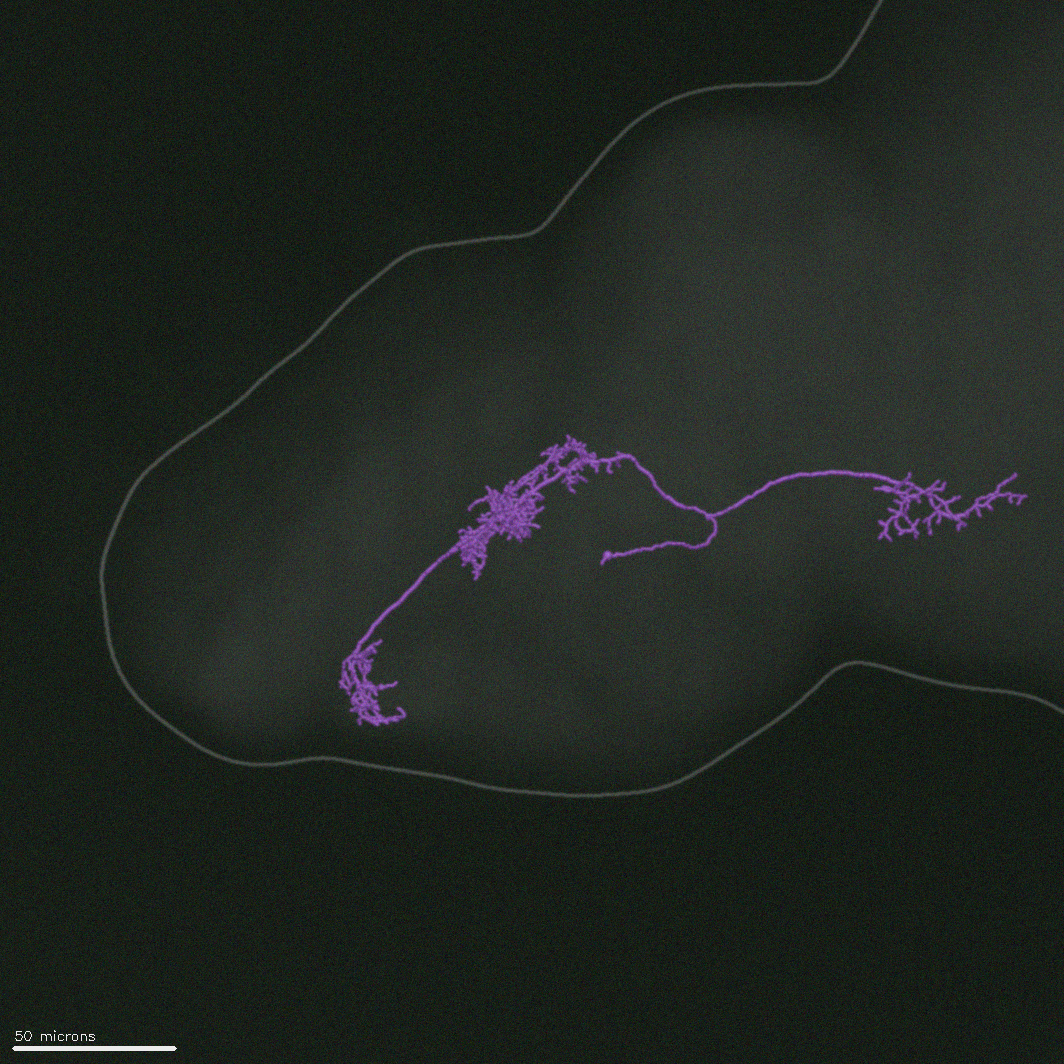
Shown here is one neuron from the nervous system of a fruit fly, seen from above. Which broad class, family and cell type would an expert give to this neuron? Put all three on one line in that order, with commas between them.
visual projection neuron, hemilineage VPNd1, LPLC4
